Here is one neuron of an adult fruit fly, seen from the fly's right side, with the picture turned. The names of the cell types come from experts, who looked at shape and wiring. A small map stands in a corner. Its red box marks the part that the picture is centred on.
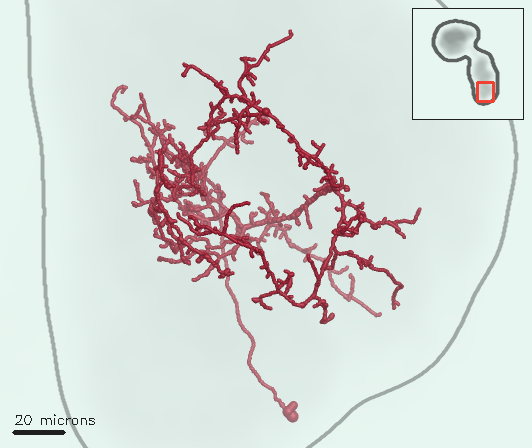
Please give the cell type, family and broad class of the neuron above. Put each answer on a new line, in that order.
IN03A042
hemilineage 03A
nerve-cord intrinsic neuron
